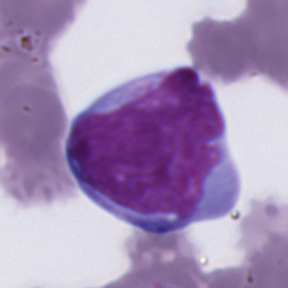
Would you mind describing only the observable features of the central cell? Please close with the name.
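Checking the nucleus first, its border is irregular and notched along the upper right side. Next, the chromatin is finely stippled and evenly spread, without coarse dark clumps. Then the cytoplasm, which holds no granules and no vacuoles. Last, the name: myeloblast.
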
